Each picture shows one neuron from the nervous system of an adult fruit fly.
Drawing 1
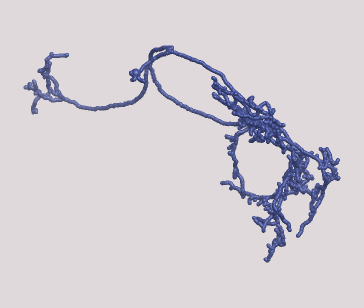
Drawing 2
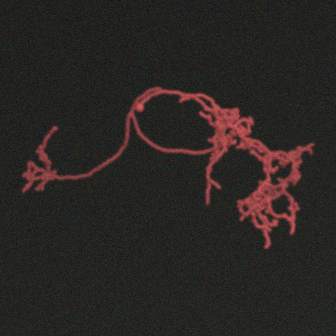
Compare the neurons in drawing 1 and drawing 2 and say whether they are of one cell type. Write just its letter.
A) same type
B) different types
A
